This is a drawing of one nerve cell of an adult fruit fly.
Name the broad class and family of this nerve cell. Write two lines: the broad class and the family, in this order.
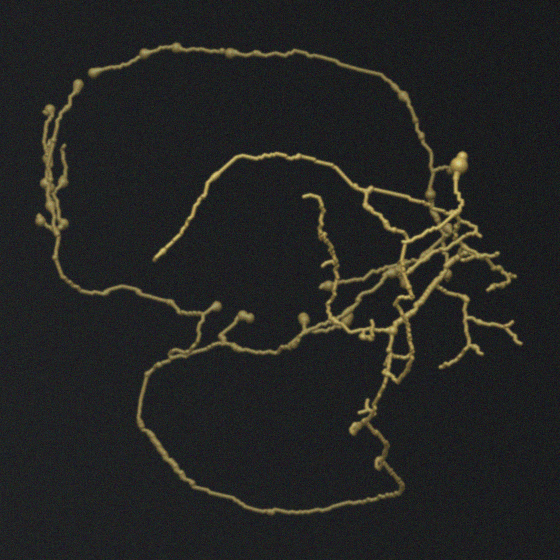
central-brain intrinsic neuron
hemilineage DL1_ventral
